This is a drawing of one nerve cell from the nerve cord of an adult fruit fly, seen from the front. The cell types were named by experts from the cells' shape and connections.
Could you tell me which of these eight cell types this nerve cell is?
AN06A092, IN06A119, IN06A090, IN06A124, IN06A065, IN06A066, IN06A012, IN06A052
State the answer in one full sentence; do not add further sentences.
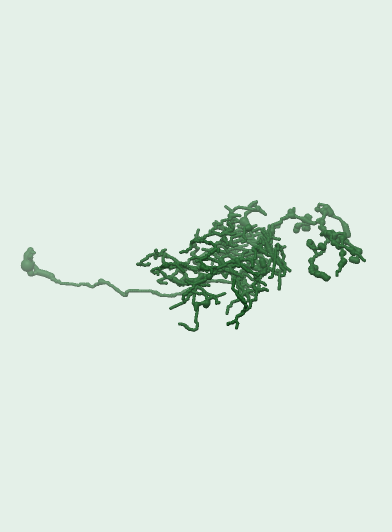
This nerve cell is given the cell type IN06A066.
